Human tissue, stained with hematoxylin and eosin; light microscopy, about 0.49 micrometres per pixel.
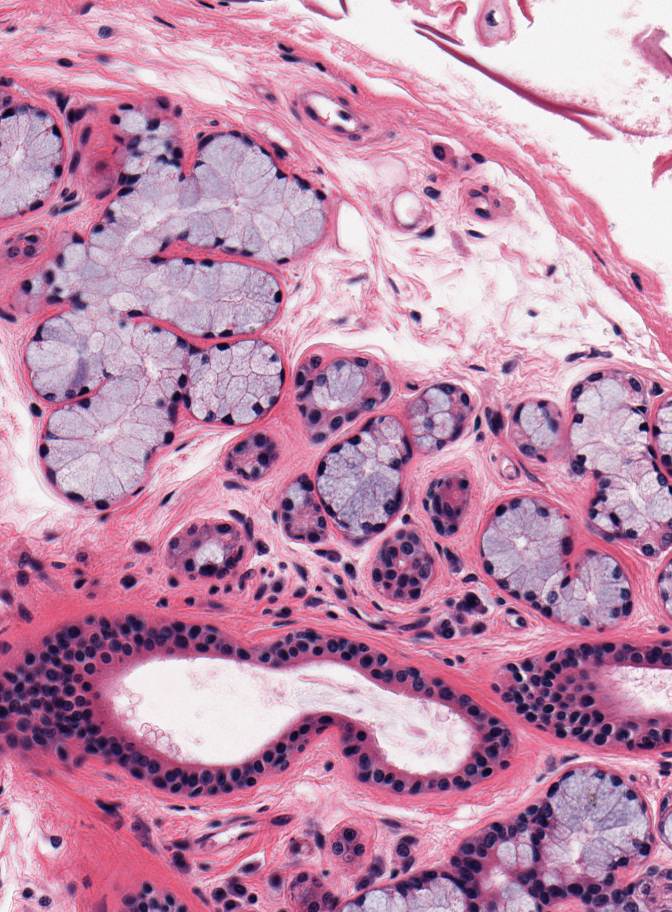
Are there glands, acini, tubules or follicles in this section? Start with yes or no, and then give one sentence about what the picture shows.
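Yes. The largest acini, in the upper left, are made of cells with pale grey-lilac frothy cytoplasm and flattened dark nuclei pressed against the base.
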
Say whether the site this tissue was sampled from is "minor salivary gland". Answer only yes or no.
yes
